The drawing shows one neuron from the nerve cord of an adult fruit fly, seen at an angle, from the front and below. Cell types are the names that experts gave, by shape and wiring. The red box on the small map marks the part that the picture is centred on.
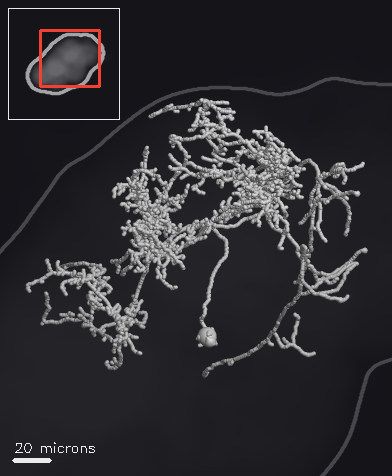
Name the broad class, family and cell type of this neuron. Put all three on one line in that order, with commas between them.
nerve-cord intrinsic neuron, hemilineage 06B, IN06B006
